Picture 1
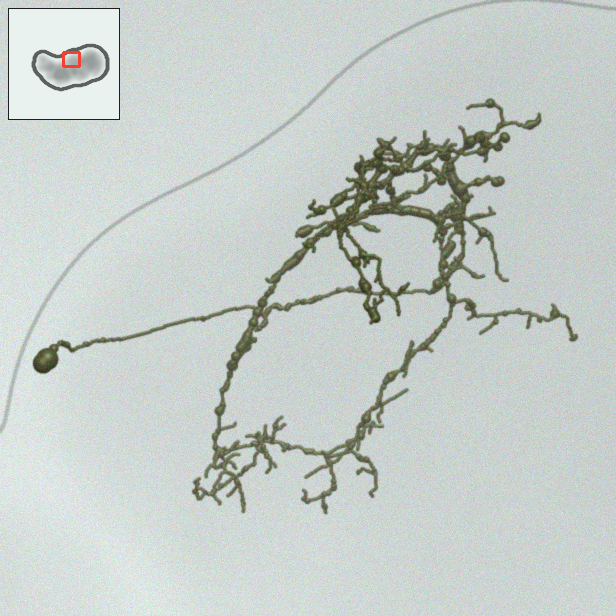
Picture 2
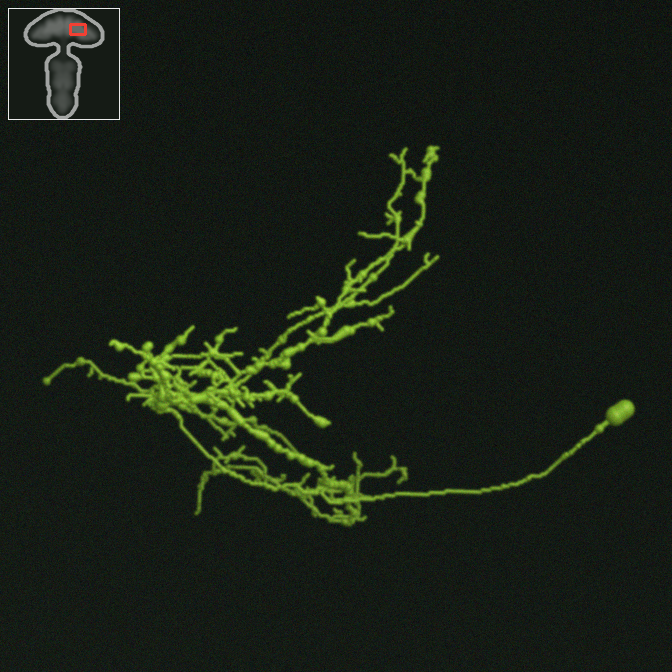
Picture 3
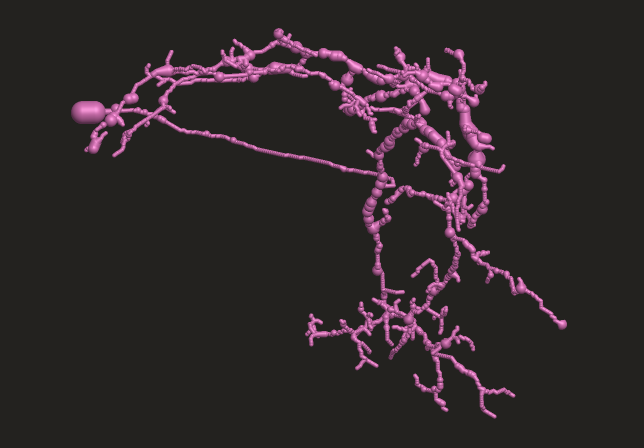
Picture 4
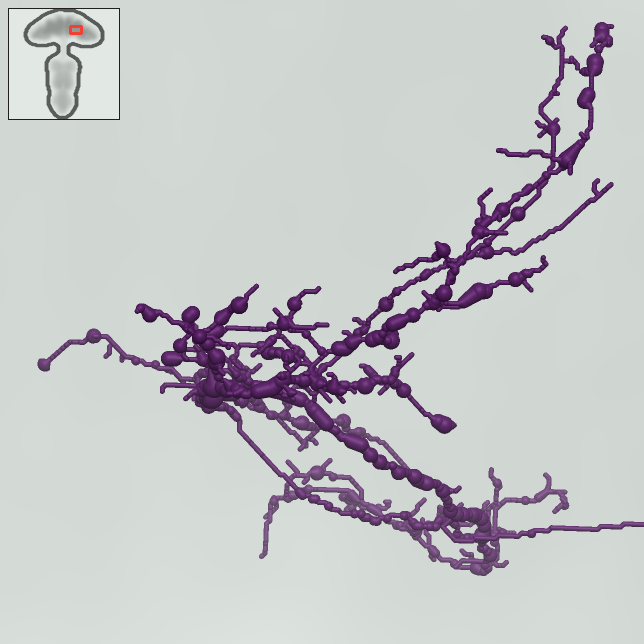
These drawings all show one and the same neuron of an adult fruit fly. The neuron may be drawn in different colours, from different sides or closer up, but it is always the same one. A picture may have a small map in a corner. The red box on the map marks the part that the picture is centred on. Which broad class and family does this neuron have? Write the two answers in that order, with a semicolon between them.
central-brain intrinsic neuron; hemilineage SLPpl2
